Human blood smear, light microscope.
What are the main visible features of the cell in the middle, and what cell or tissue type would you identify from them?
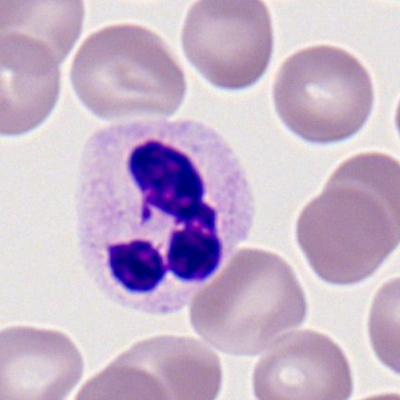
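This one has a roughly round, smooth outline with no surface projections. Its nucleus splits into three separate lobes: a large curved one on top and two rounder ones beneath it. There's plenty of pale pinkish-lilac cytoplasm around them. It's a segmented neutrophil.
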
